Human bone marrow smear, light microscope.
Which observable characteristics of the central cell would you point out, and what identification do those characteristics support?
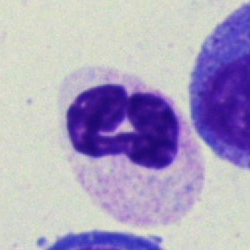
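Smooth, oval outline on that one. Chromatin's dense, dark purple and clumped, and there aren't any nucleoli visible in the nucleus. So it's a segmented neutrophil.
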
